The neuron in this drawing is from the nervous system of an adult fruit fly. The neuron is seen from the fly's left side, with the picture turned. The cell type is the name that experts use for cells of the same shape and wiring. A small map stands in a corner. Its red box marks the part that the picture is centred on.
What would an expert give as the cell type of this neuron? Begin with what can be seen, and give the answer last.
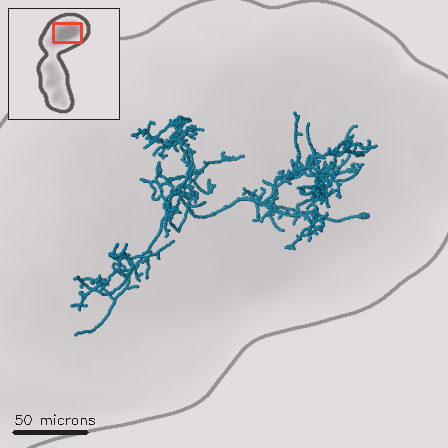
The cell body can be seen on the right of the picture. By the scale bar it is about 200 microns wide in this view. Dozens of branch ends can be seen. This is a central-brain intrinsic neuron. Its cell type is VES046.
